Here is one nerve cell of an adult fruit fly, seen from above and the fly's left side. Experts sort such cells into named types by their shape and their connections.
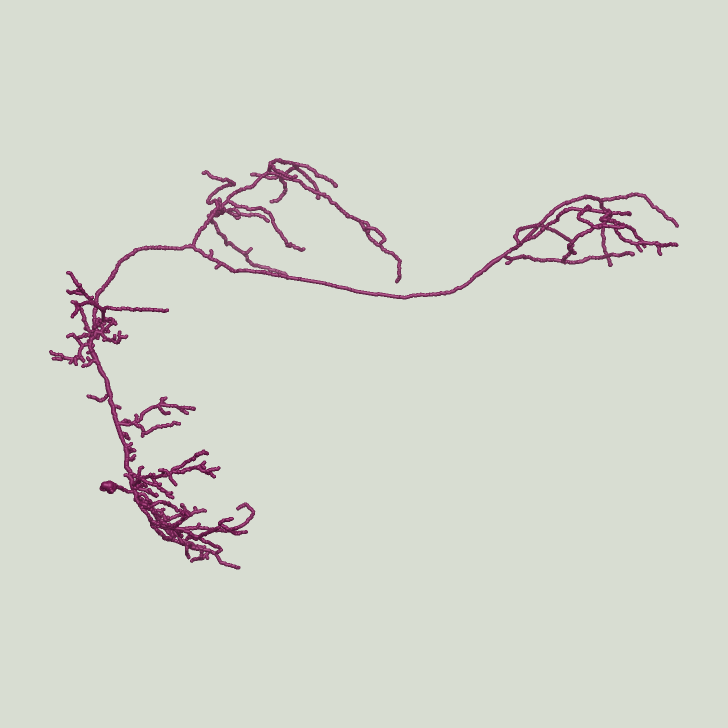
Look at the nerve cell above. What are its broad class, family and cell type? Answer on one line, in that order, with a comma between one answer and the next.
nerve-cord intrinsic neuron, hemilineage 18B, IN18B045_a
